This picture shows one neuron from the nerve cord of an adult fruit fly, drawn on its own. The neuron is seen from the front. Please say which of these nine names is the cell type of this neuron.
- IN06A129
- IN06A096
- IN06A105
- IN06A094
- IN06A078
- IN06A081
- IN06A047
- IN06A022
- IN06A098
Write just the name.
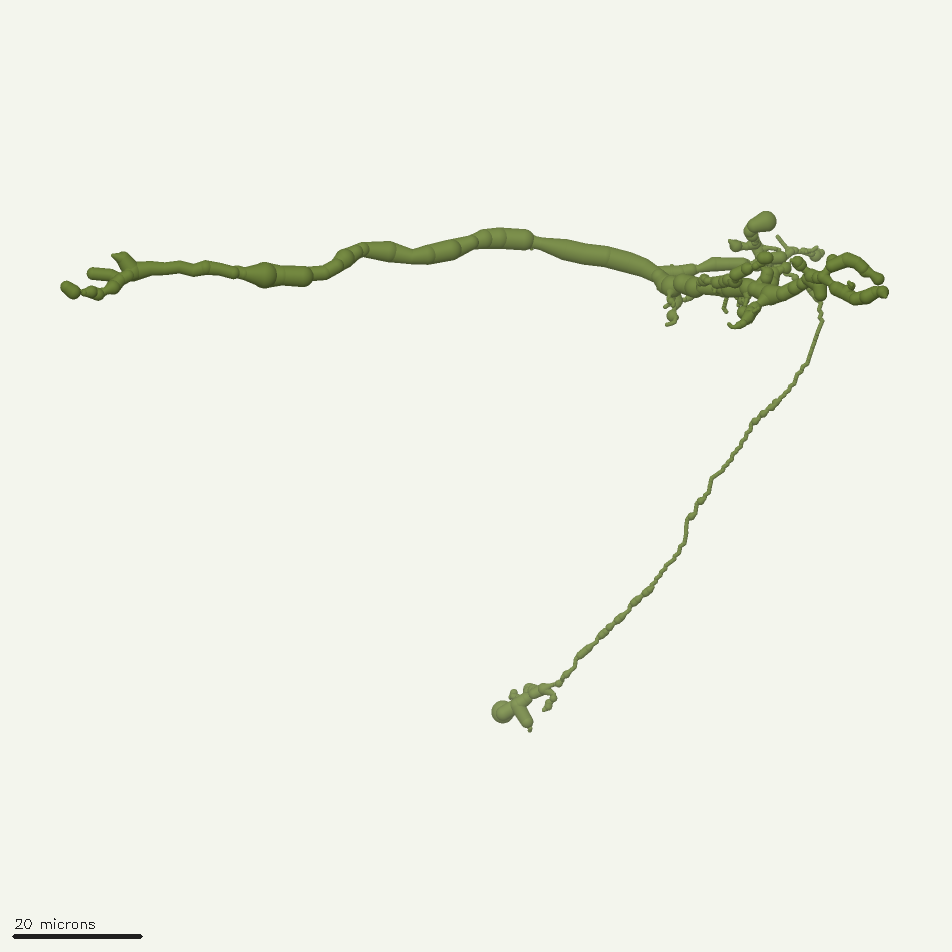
IN06A022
